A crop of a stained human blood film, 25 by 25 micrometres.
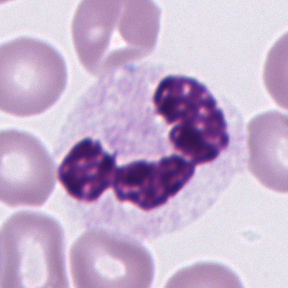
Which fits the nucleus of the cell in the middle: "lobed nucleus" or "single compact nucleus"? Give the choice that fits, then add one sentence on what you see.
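Lobed nucleus. The nuclear lobes form a curved chain running from the left side across the lower middle to the upper right.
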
